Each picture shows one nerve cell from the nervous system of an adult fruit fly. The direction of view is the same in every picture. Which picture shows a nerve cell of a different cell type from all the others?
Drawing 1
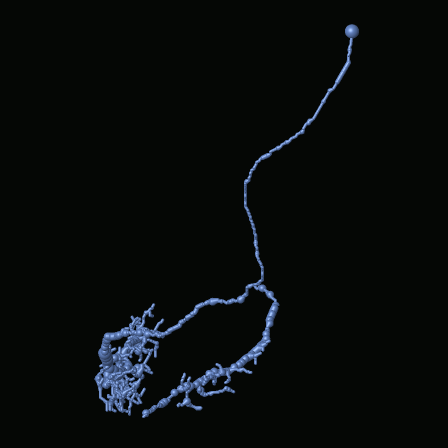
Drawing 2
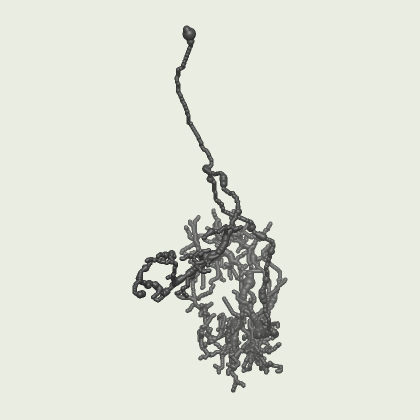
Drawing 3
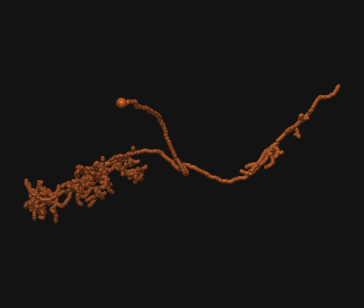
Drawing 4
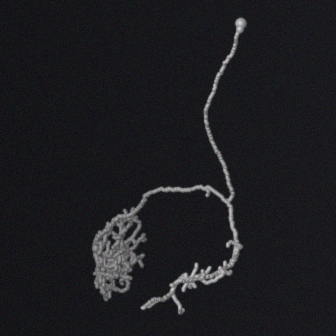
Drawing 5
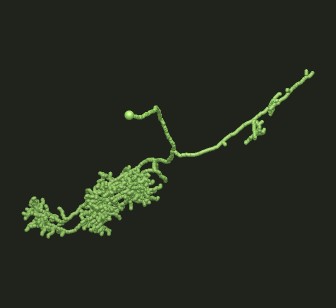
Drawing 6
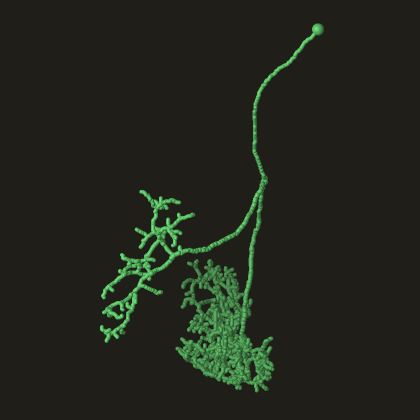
6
